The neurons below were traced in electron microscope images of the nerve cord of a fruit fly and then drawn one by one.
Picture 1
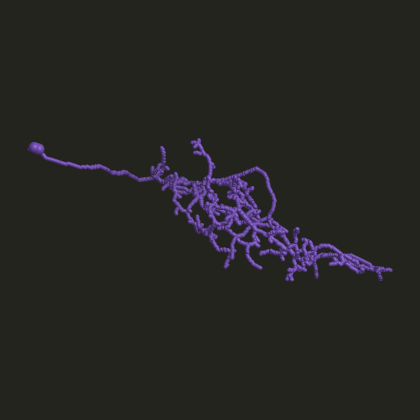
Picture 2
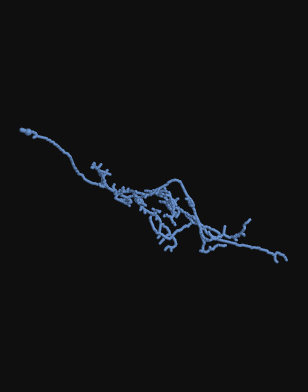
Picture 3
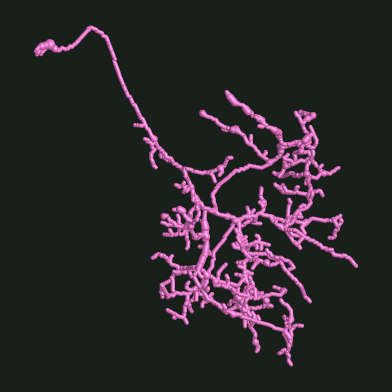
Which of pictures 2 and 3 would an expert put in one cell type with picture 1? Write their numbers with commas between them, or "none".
2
